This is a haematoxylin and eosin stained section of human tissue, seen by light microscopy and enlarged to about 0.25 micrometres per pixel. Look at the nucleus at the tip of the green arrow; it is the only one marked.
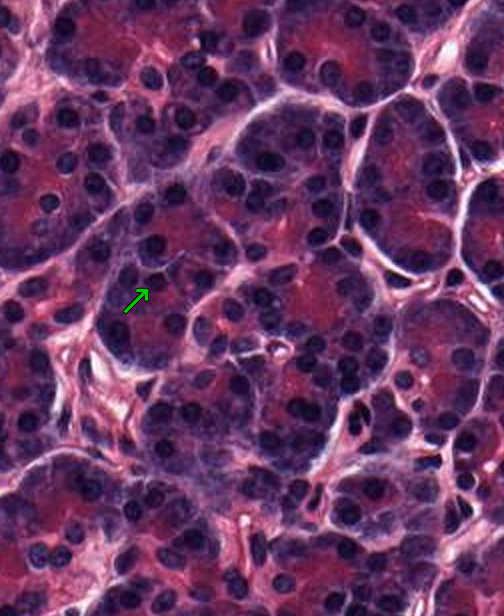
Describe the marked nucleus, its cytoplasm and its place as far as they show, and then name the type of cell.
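The nuclear edge is smooth and sharply defined. The cytoplasm around the nucleus is purple with a pink tinge and looks finely granular. The cell sits within a rounded cluster of closely packed cells, and thin pale pink fibres outline the cluster. It is a pancreatic acinar cell.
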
